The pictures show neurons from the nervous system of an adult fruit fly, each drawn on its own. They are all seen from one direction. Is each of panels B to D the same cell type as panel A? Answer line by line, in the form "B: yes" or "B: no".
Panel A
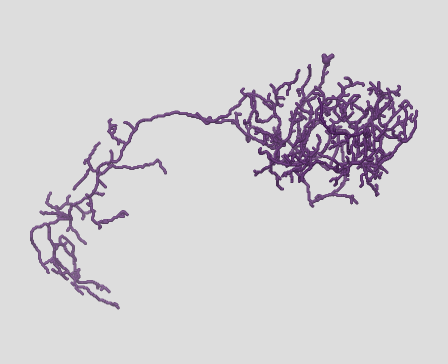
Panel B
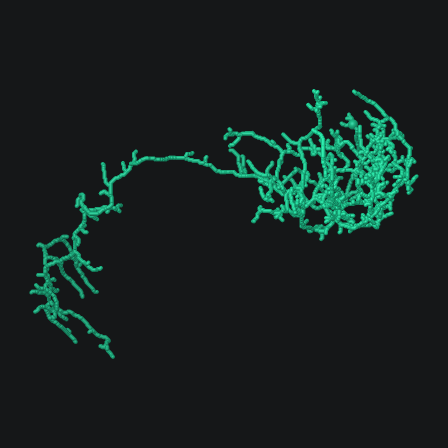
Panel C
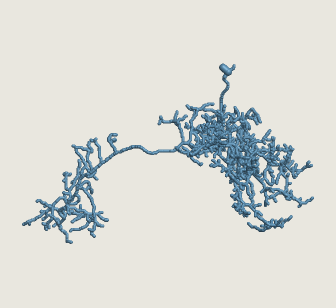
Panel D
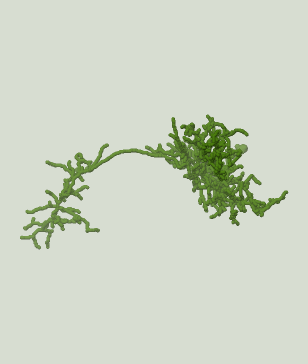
B: yes
C: no
D: no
